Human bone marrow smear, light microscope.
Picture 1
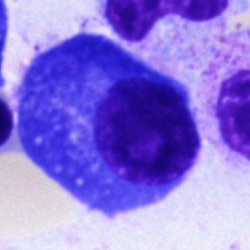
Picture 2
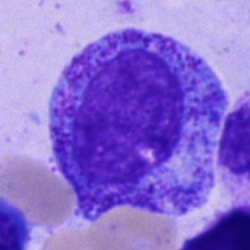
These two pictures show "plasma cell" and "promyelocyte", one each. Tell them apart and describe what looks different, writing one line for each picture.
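Picture 1 – plasma cell. The cytoplasm contains no visible granules.
Picture 2 – promyelocyte. Numerous dark purple-red granules are scattered throughout the cytoplasm.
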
